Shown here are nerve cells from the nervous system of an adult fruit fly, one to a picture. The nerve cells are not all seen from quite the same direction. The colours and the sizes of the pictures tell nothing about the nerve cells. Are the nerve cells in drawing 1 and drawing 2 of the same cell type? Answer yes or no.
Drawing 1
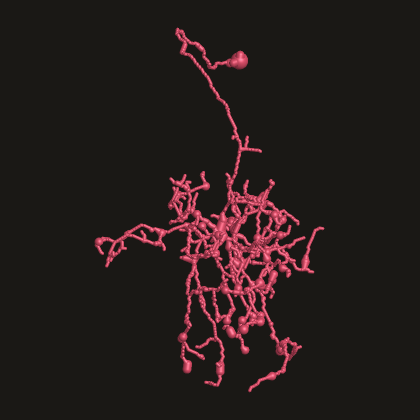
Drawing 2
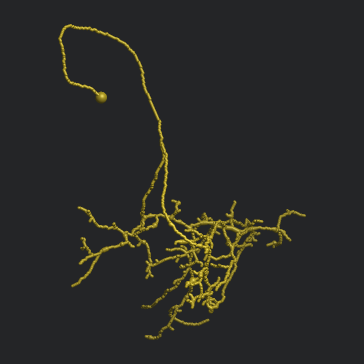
no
